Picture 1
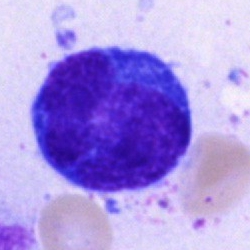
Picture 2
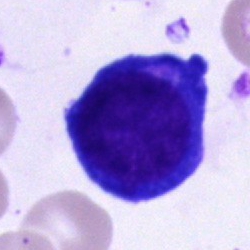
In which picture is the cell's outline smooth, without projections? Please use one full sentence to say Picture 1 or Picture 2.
In picture 1, the cell's outline is smooth, without projections.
